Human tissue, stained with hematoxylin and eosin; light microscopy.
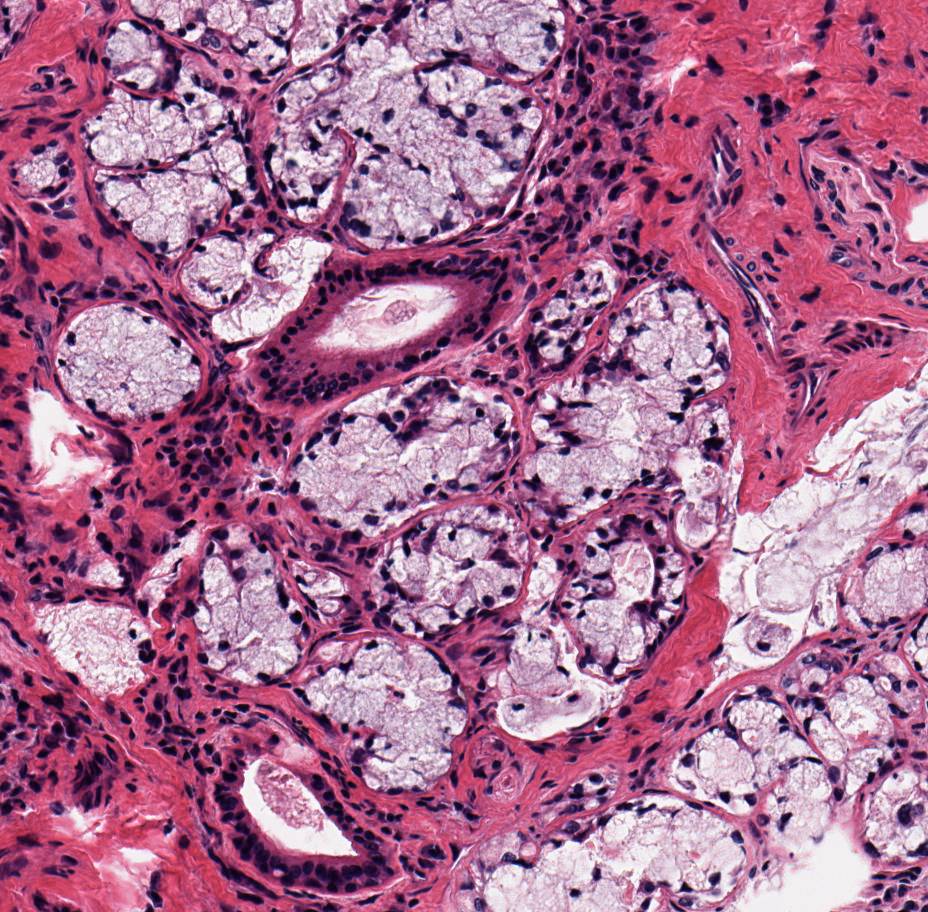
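Minor salivary gland. First, most of the field: rounded clusters of pale acini parted by thin pink septa. Second, acinar cells: pale, foamy grey-white cytoplasm; small dark nuclei flat against the base. Third, two ducts with oval lumens, upper half left of centre and lower left. Fourth, duct epithelium: layered, cytoplasm pinker and denser than acinar cells.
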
